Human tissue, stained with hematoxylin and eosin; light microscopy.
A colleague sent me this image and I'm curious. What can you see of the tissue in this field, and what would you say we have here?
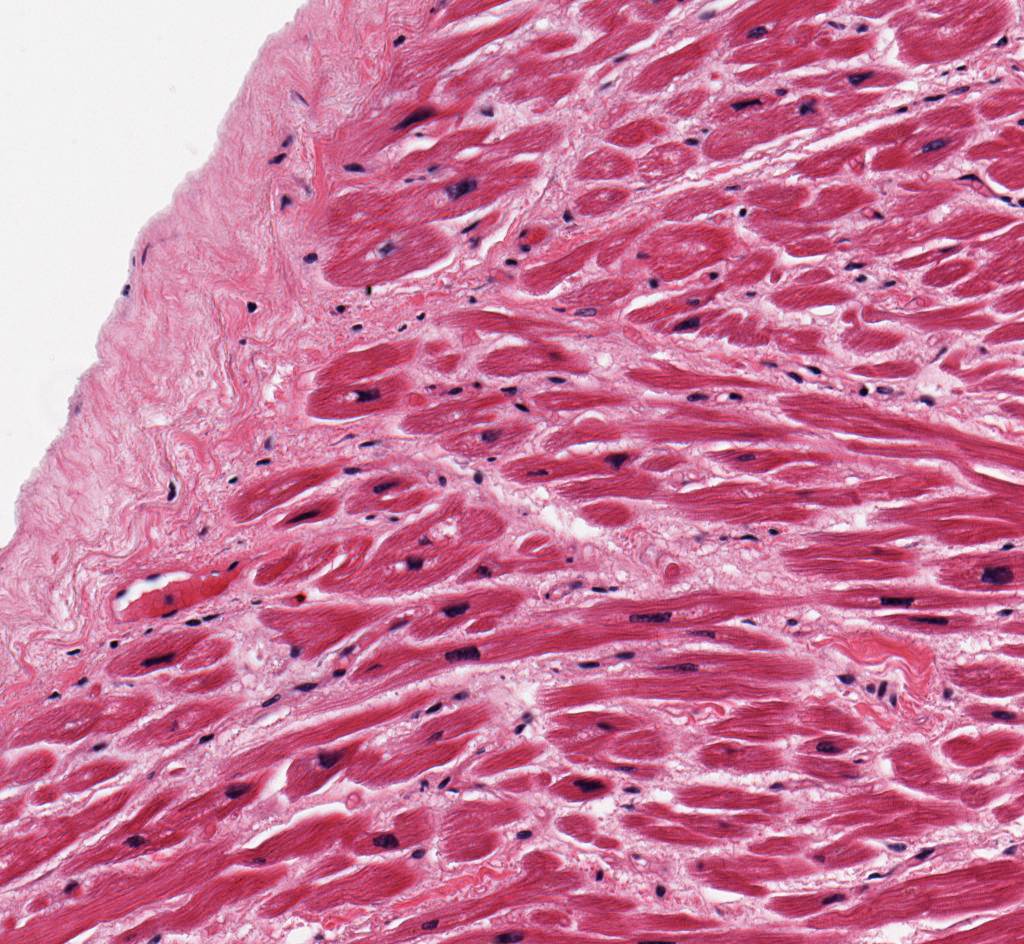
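Branching cardiac muscle fibres fill most of the field, each with one central nucleus. Along the upper-left tissue edge runs a pale pink fibrous layer without muscle; the corner is empty white space. Near the left edge, just below middle, lies a small thin-walled vessel with red blood cells. This is the atrial appendage of the heart.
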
